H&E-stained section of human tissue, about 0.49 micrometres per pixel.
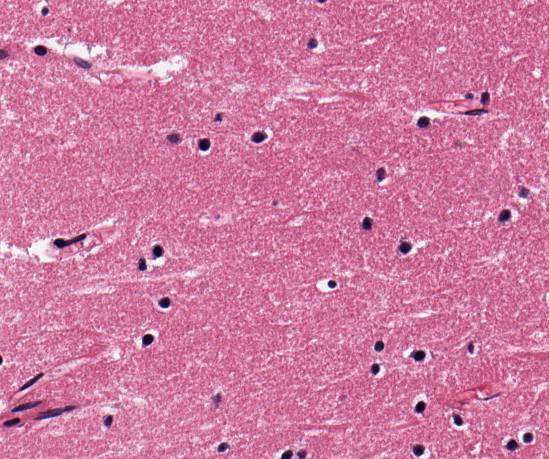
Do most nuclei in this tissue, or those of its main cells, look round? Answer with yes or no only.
Yes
